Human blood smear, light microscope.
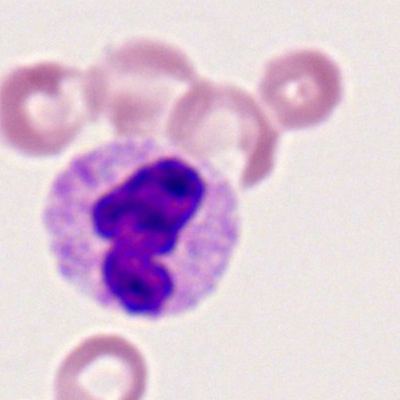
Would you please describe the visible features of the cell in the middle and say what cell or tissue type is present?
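First, the outline is round. Second, the nucleus is split into two lobes lying one above the other, and its chromatin is dark purple and dense. Third, fine pinkish-violet granules are scattered all through the cytoplasm. The cell is a segmented neutrophil.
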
